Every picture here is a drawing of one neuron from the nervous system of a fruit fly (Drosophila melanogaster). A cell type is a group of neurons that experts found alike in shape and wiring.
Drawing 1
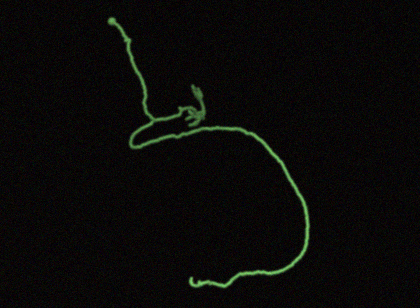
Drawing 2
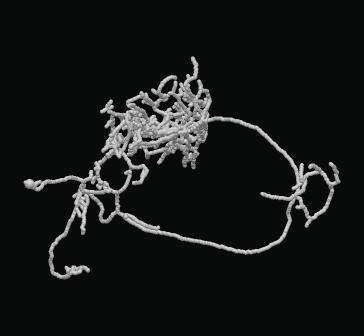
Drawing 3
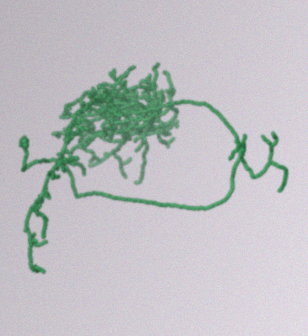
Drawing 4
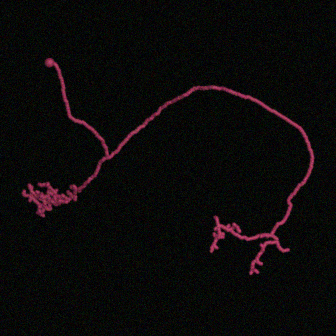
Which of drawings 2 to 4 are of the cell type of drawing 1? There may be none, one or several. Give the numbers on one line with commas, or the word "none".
4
